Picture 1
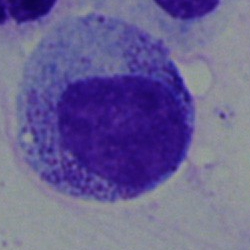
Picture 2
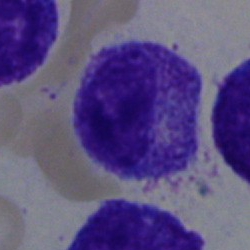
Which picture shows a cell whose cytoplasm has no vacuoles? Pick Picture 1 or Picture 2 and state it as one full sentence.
What picture 2 shows is a cell whose cytoplasm holds no vacuoles.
